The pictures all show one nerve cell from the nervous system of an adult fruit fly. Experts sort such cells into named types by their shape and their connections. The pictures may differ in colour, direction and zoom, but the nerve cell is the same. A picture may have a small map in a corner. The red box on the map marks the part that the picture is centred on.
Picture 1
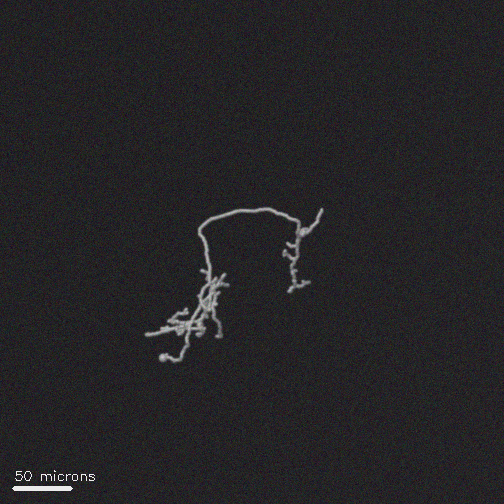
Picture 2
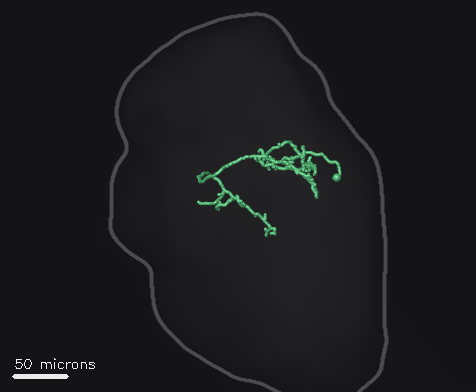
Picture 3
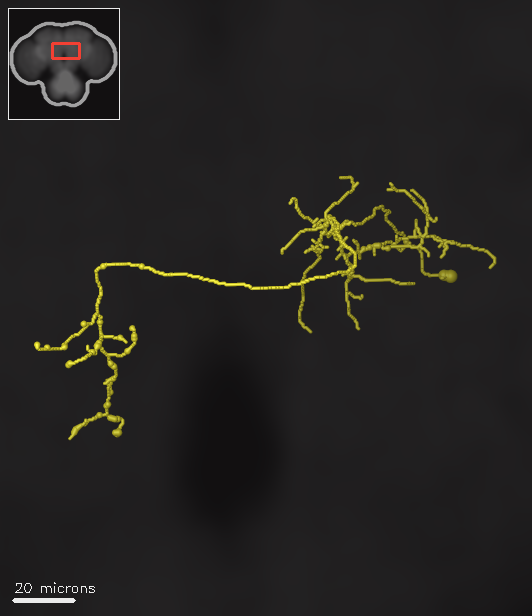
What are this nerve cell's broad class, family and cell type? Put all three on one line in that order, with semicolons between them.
central-brain intrinsic neuron; hemilineage DM5_central; CB3098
